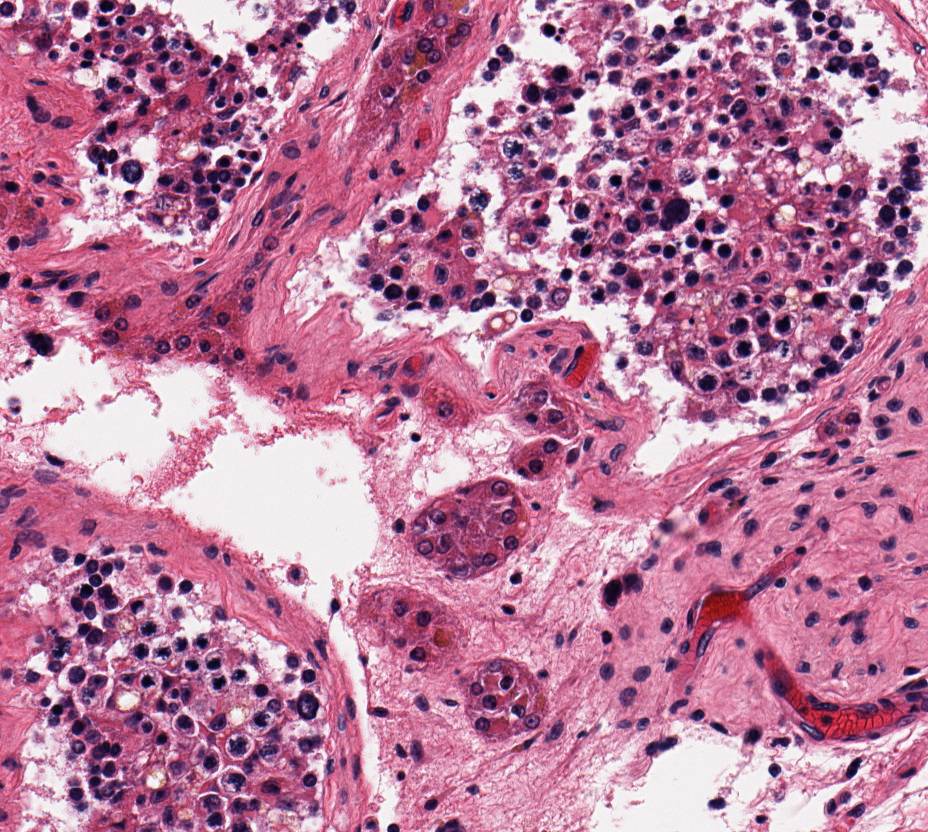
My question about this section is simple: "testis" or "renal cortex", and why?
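Name: testis. Three rounded compartments, upper left, upper right, lower left, separated by thick pink fibrous bands with elongated nuclei. Compartments hold many loosely packed round cells, dark round nuclei, many with clear haloes. Central stroma: small rounded clusters of polygonal cells, pink cytoplasm, round nuclei.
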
